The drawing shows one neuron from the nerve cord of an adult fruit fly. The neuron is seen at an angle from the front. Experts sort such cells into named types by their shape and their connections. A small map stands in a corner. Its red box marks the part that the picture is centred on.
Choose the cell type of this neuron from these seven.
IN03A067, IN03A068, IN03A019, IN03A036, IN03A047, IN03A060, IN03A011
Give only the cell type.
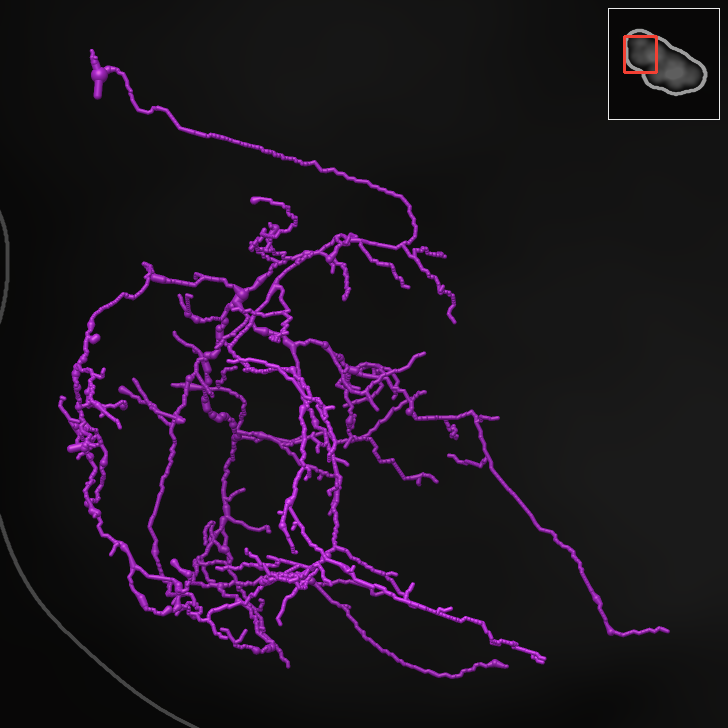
IN03A068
